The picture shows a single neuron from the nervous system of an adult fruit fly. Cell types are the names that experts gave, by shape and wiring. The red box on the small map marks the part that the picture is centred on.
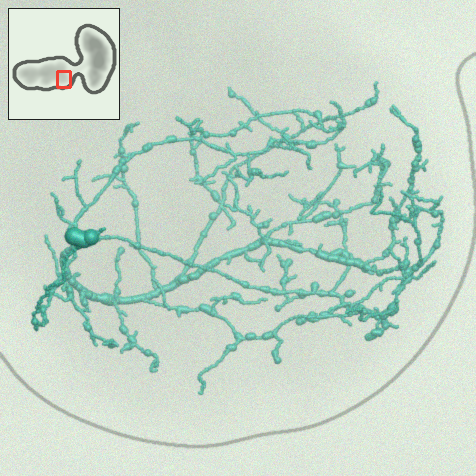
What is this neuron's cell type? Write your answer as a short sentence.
The cell type is IN04B015.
